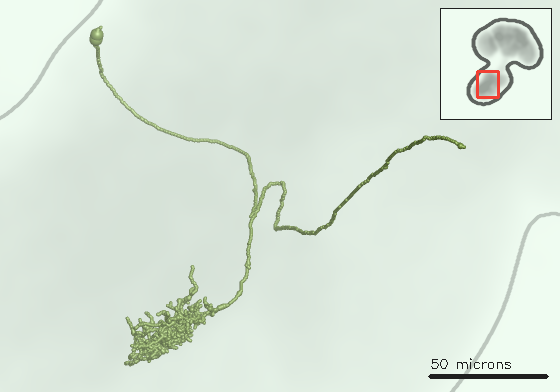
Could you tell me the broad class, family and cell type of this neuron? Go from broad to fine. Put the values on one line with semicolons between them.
nerve-cord intrinsic neuron; hemilineage 23B; IN23B067_e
